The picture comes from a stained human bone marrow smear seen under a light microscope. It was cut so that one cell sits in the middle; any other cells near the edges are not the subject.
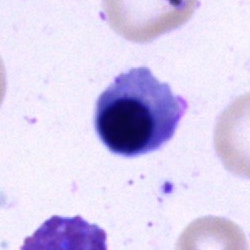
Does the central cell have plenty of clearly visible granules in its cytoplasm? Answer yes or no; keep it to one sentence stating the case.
No, not a single granule can be seen in its cytoplasm.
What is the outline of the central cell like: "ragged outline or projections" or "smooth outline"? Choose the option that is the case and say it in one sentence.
This cell's outline is not smooth but rough.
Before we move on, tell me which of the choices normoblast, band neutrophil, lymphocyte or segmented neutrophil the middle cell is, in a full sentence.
At the center of the crop sits a normoblast.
